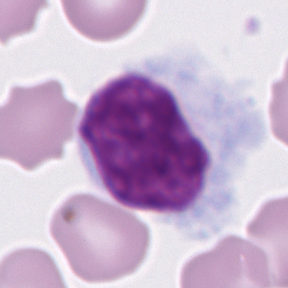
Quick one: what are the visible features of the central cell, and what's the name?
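The cytoplasm looks pale, a washed-out blue. Most of it lies to the right of the nucleus; on the left there is only a thin rim. So the nucleus sits off-centre, toward the left. Its chromatin is dark purple, coarse and blotchy. This is a hairy cell.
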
